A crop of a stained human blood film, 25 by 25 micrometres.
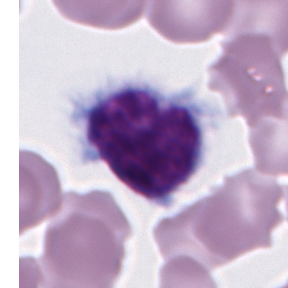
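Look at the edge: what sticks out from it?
Fine hair-like projections.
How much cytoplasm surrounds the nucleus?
Only a thin rim.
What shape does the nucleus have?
Broadest at the top, tapering toward the bottom.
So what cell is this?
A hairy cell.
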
